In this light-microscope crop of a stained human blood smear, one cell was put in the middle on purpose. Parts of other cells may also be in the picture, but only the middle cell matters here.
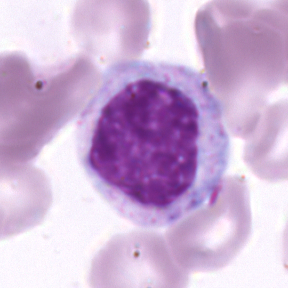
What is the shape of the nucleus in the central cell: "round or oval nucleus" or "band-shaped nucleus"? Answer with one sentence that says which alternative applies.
What the nucleus forms is one compact round or oval mass.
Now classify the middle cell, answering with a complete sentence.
The cell of interest, in the center, is a myelocyte.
